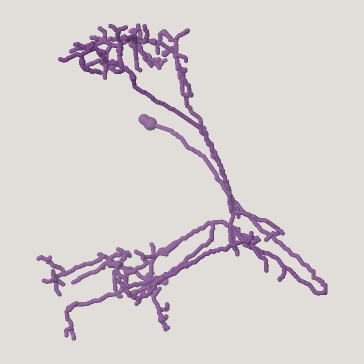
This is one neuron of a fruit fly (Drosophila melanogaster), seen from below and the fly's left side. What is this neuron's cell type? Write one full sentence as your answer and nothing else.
It is Y14 that this neuron is, by cell type.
